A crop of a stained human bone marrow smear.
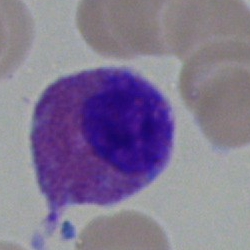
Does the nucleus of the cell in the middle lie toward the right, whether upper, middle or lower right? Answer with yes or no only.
Yes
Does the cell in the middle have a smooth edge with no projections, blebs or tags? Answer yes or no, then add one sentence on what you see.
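No. The cell outline is rounded but drawn out into a tapering tail at the lower left.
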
